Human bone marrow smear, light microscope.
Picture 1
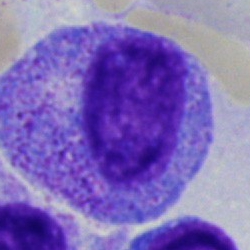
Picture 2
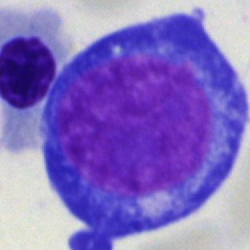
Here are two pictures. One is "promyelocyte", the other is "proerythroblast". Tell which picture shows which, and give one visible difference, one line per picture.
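Picture 1 shows a promyelocyte: Many small purple granules are scattered throughout the cytoplasm.
Picture 2 shows a proerythroblast: No granules are visible in the cytoplasm.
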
